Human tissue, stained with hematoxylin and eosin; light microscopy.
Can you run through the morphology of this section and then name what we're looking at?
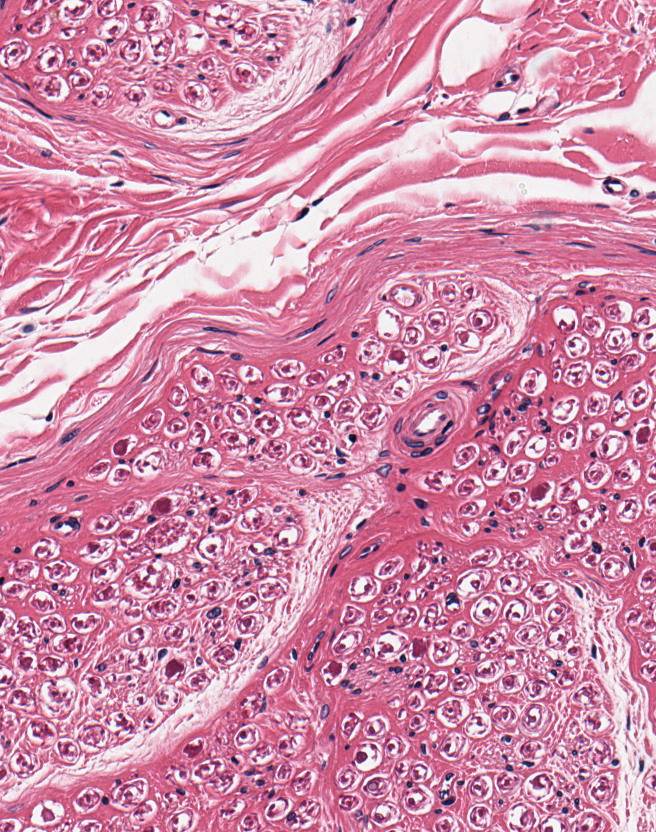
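Rounded compartments packed with small round profiles fill the lower two-thirds and the top-left corner. Thin bands of pink fibrous tissue with flat elongated nuclei bound them. A broad band of wavy pink collagen bundles runs diagonally across the upper field. This is tibial nerve.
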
